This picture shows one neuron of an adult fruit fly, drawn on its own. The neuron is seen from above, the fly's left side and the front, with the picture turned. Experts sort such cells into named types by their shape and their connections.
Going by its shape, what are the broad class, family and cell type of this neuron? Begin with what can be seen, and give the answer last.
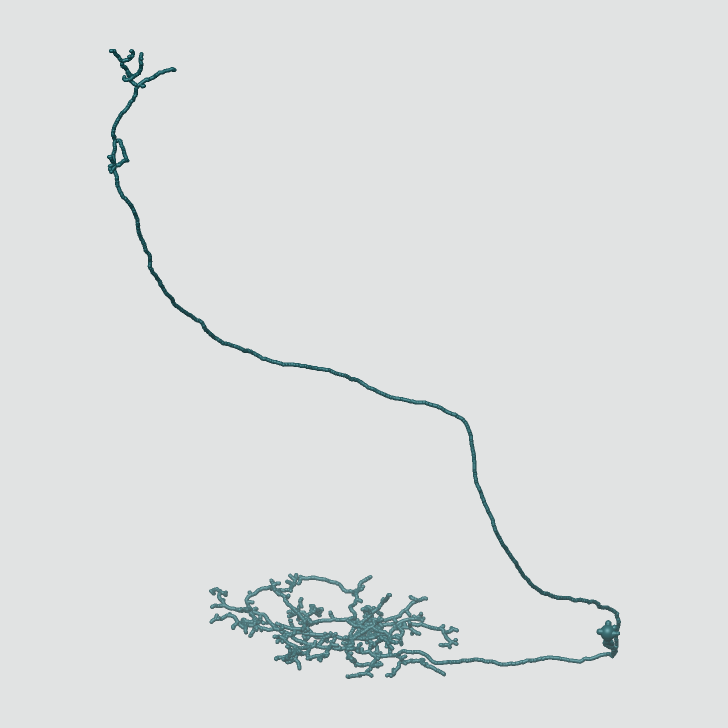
The cell body can be seen at the lower right of the picture. The picture shows dozens of branch ends. Its broad class is visual projection neuron. The family is MeVP. It is of cell type MeVP2.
